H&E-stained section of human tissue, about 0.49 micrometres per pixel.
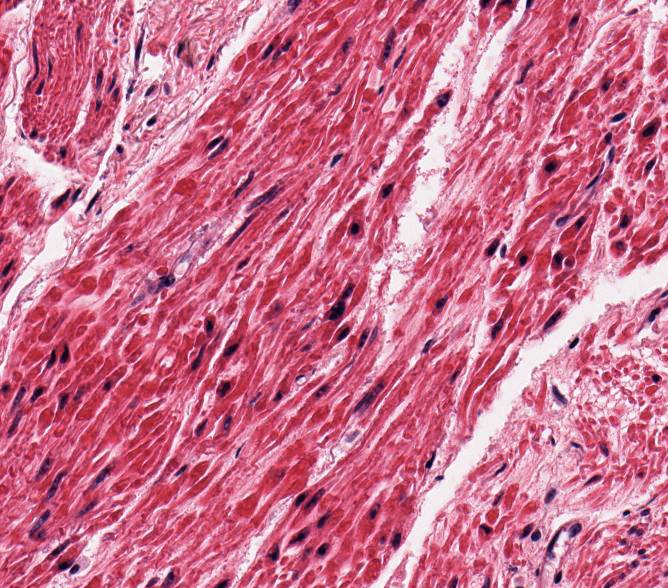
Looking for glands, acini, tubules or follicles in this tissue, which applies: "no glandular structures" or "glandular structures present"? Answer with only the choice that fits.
No glandular structures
